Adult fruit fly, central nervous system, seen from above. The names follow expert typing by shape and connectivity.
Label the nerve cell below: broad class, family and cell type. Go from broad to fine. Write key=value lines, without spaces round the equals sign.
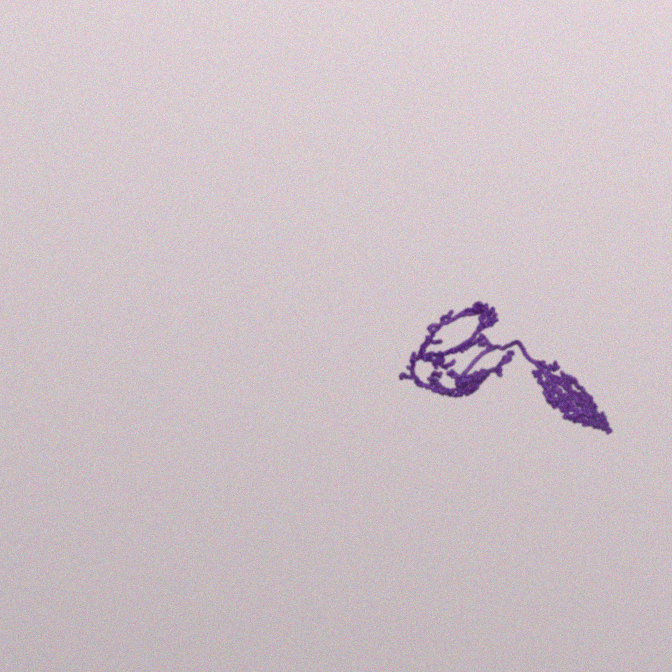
broad_class=visual projection neuron
family=MeVP
cell_type=MeVP38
